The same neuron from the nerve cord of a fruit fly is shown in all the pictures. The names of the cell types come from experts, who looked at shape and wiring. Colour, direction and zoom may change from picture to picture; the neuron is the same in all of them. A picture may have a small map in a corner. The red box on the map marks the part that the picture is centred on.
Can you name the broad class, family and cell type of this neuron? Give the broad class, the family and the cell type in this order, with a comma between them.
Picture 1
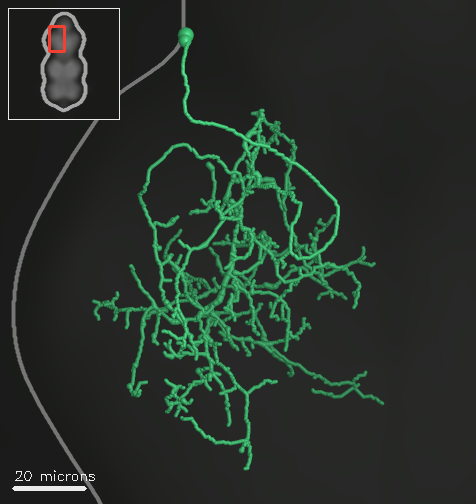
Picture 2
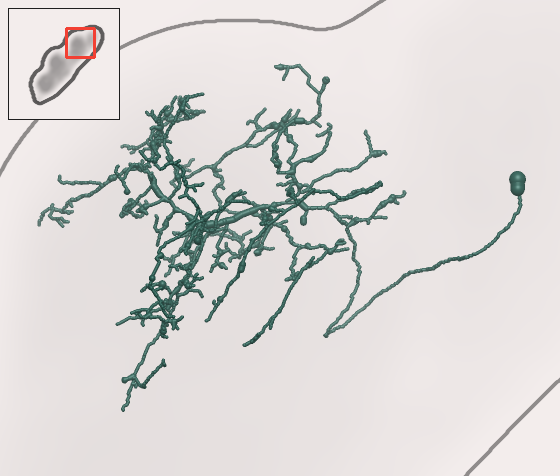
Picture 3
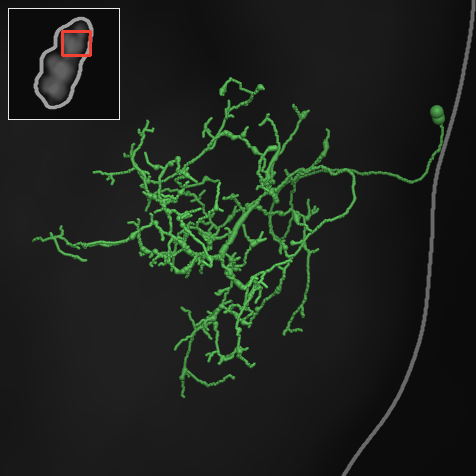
nerve-cord intrinsic neuron, hemilineage 03A, IN03A067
